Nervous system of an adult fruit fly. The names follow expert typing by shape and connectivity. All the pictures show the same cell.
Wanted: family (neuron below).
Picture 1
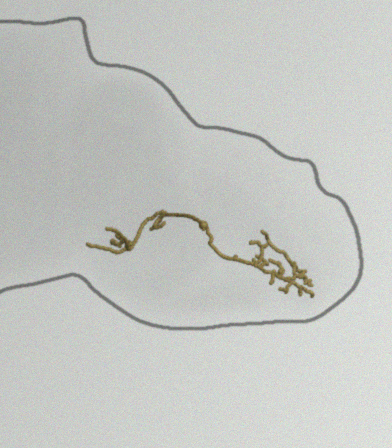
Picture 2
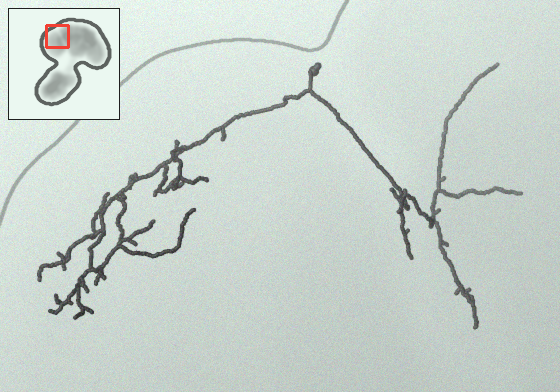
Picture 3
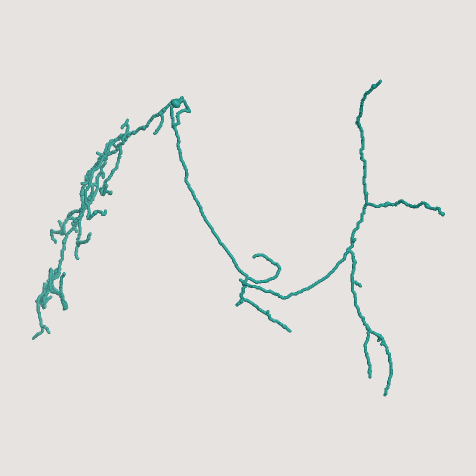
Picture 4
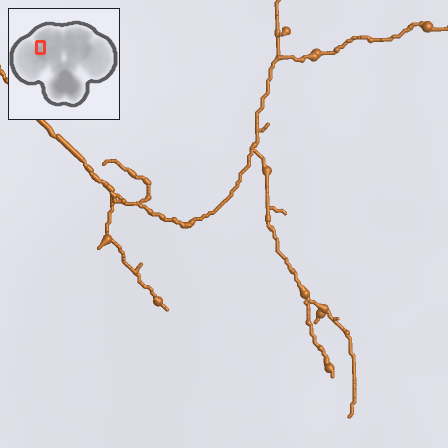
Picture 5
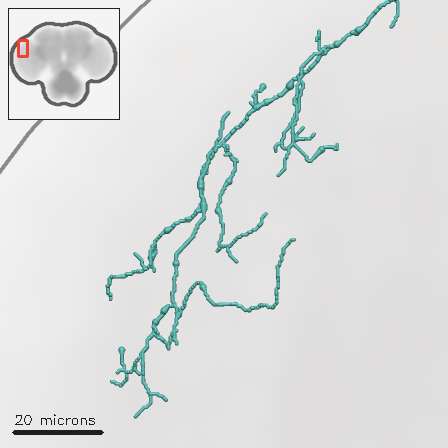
MeVP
